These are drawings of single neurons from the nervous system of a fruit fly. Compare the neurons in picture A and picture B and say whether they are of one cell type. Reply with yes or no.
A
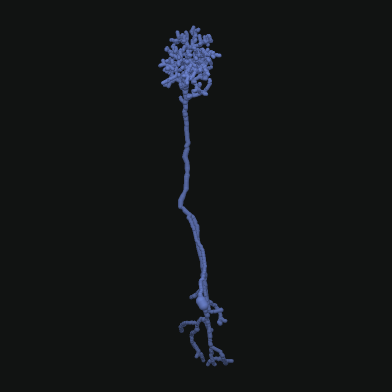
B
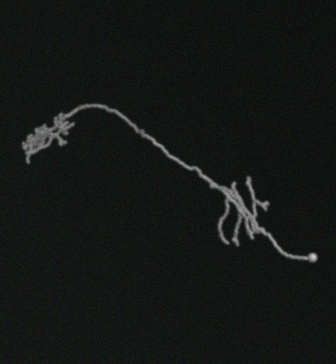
no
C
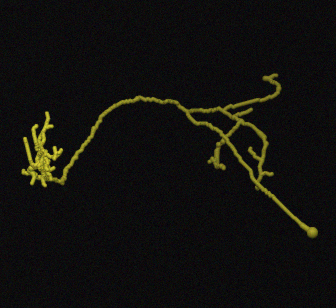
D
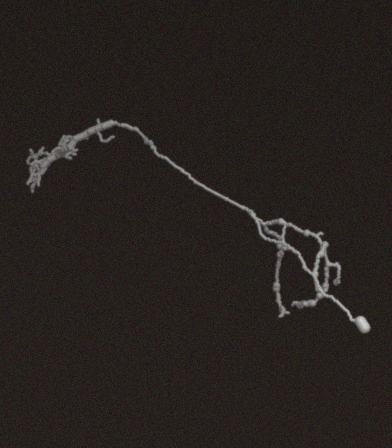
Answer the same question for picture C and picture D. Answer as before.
yes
